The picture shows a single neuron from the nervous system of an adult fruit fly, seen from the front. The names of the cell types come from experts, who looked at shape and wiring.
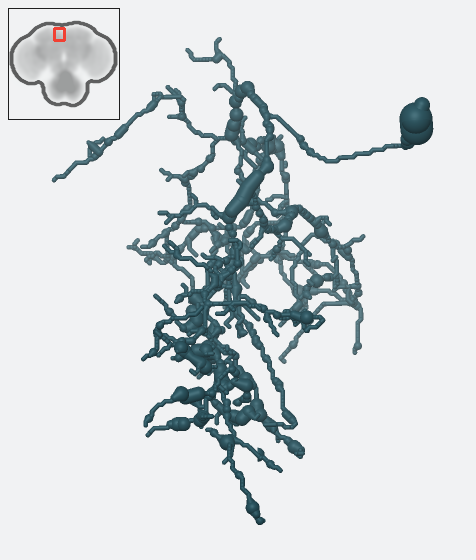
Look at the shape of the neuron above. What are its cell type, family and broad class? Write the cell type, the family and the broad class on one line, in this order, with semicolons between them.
SMP124; hemilineage SMPad3; central-brain intrinsic neuron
